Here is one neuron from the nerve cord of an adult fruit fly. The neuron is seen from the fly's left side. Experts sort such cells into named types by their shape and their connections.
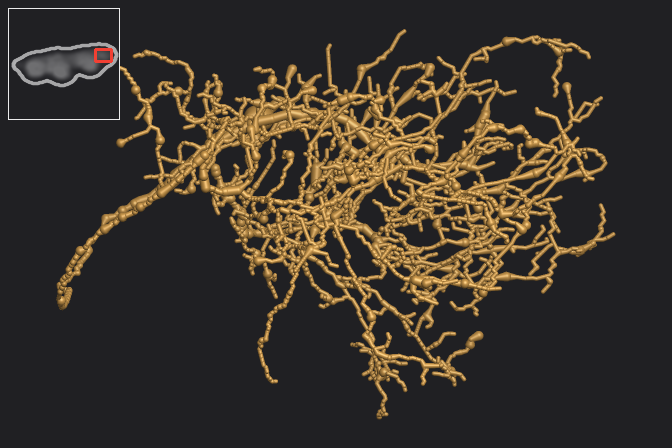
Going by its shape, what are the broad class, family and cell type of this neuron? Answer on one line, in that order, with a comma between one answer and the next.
nerve-cord intrinsic neuron, hemilineage 01A, IN01A043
